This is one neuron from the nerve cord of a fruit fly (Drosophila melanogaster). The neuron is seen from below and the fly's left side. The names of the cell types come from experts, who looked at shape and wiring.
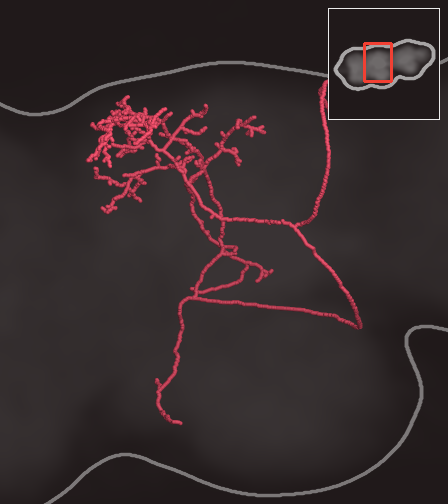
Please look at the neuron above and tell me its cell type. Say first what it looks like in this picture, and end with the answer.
Dozens of branch ends can be seen. In this view it is taller than it is wide. Its broad class is nerve-cord intrinsic neuron. Its cell type is IN19B086.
